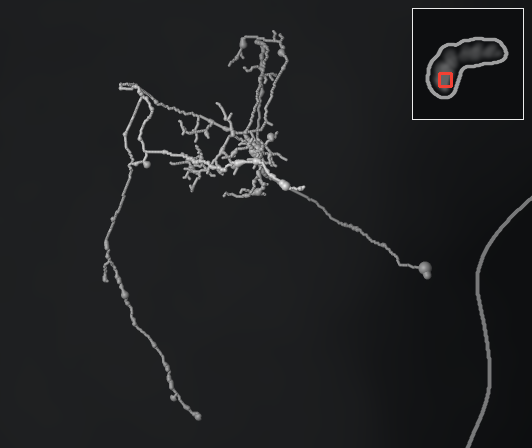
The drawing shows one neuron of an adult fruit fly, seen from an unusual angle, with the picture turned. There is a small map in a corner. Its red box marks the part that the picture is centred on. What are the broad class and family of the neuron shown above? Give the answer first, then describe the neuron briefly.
It is a central-brain intrinsic neuron. The name of its family is class CX. The cell body is on the right of the picture. The picture shows dozens of branch ends.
